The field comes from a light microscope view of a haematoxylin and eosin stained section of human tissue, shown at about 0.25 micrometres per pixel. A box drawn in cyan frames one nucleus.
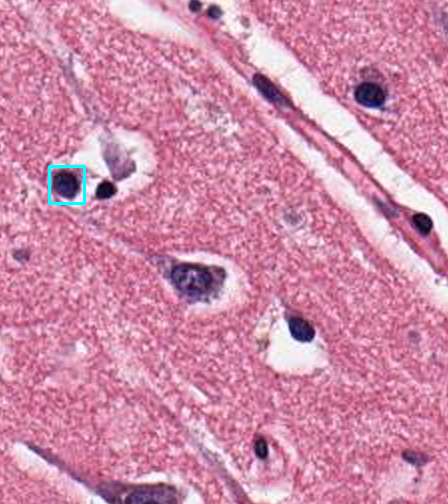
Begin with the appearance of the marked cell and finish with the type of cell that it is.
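The nucleus is round and evenly dark throughout. The nuclear edge is smooth and sharply defined. No stained cytoplasm is visible around the nucleus; it sits within a clear, unstained space. It lies in that clear space beside a pale purple cell body, with another round, dark nucleus just next to it. Type of cell: oligodendrocyte.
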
